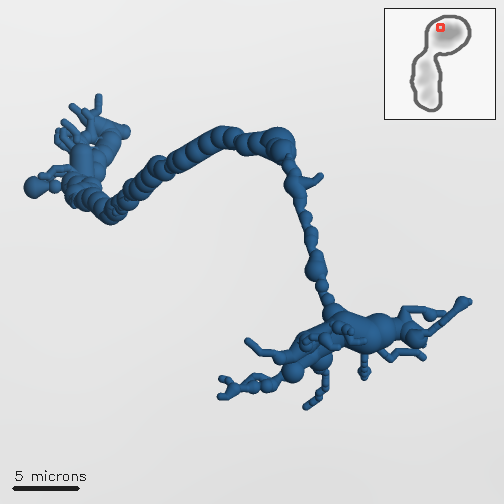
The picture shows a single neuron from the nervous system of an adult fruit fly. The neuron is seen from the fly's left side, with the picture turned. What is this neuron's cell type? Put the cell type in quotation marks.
"L3"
